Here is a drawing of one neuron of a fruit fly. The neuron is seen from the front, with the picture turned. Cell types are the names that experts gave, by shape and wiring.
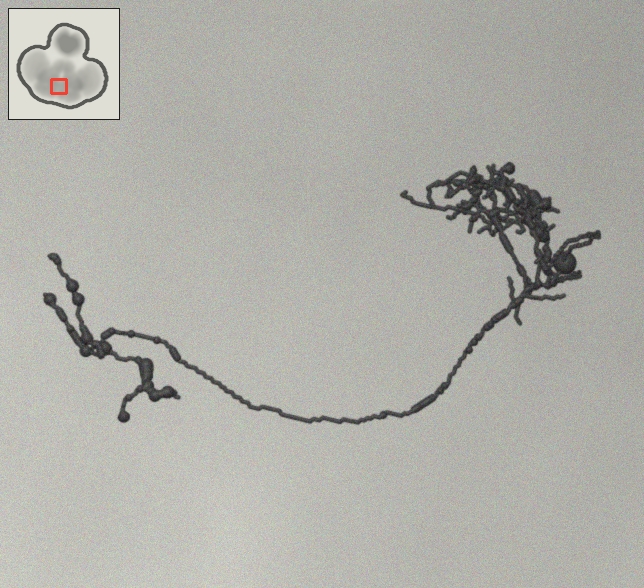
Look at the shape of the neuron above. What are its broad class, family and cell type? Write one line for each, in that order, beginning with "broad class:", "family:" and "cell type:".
broad class: central-brain intrinsic neuron
family: class CX
cell type: FC1C_b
